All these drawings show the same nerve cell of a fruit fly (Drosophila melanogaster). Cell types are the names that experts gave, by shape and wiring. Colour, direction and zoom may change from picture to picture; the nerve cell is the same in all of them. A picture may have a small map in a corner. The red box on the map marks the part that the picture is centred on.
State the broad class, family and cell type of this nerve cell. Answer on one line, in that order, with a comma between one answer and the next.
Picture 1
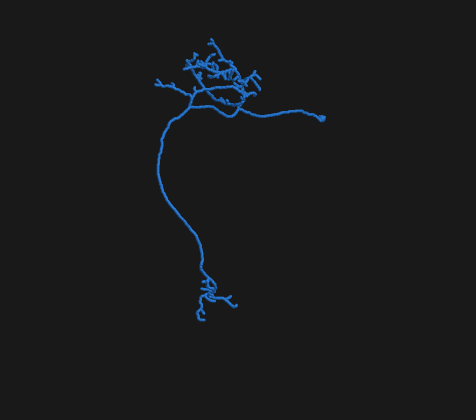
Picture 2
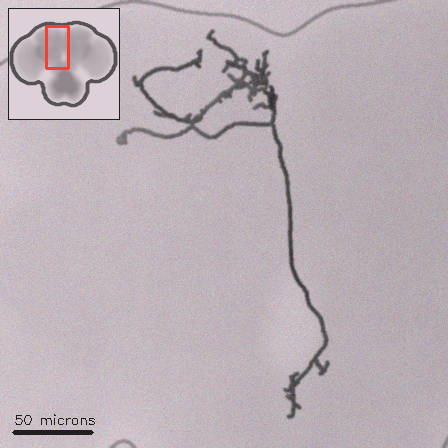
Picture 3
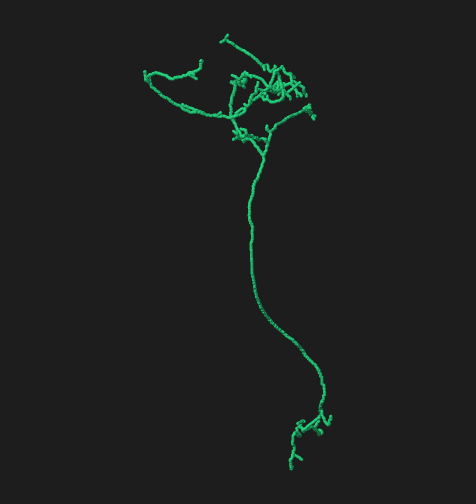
central-brain intrinsic neuron, hemilineage SMPpv2_dorsal, CB4242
